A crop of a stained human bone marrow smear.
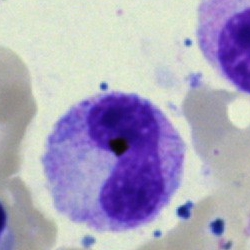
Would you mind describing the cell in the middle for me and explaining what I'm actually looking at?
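Bean-shaped, the nucleus curves around an indentation facing the lower left, and no nucleoli are visible in it. A paler, clear zone of cytoplasm fills this indentation. Fine pinkish-violet granules lie in the cytoplasm. The cell is a band neutrophil.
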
